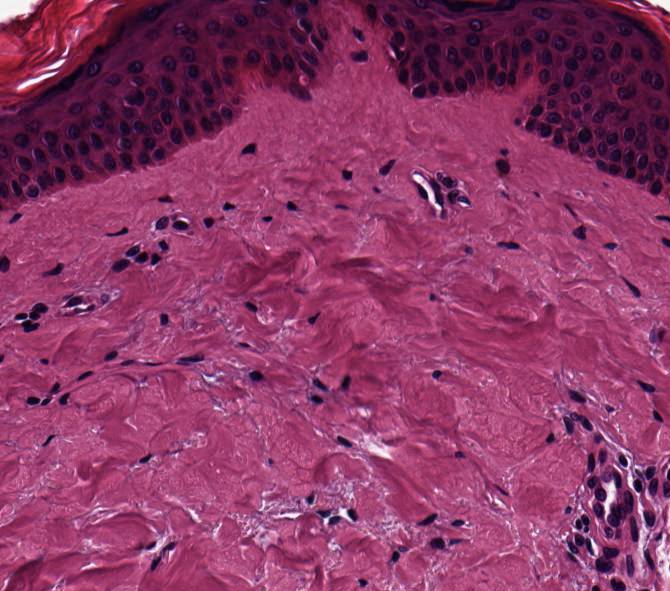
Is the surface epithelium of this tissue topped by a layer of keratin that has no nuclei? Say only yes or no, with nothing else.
Yes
